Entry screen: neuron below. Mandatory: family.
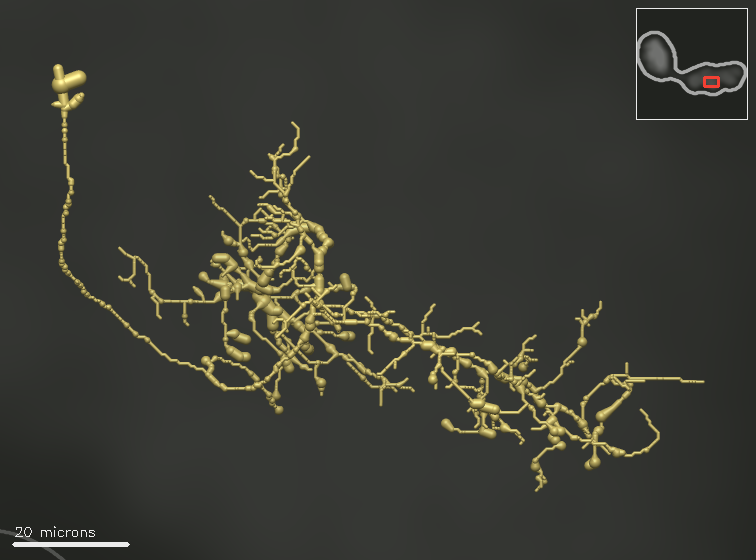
hemilineage 09A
